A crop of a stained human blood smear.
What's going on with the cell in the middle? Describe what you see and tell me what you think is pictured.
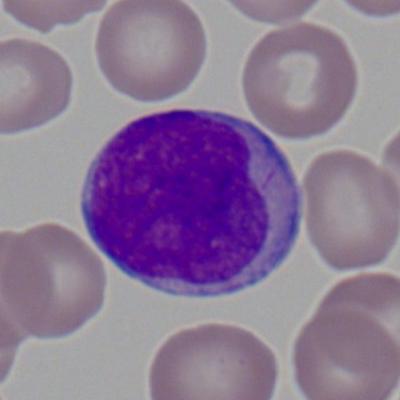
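Let me start with the outline: round and smooth. The nucleus sits off-centre, toward the left side. Around it there is only a scant pale blue rim of cytoplasm, widest on the right, and I can't find any vacuoles in it. So this is a myeloblast.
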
